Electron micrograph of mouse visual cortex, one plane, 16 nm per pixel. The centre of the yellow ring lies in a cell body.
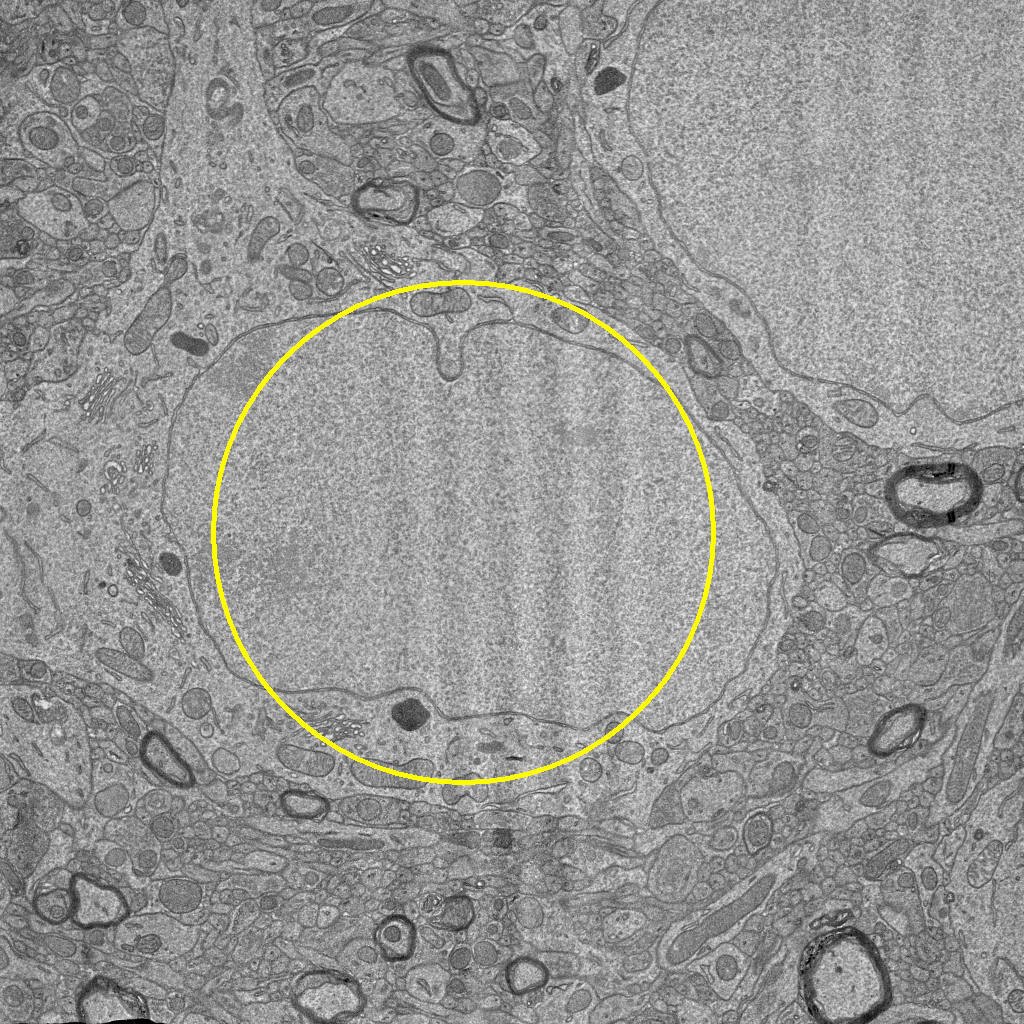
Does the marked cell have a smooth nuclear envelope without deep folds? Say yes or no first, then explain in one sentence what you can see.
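No. A single deep, narrow fold of the envelope dips into the nucleus from its top edge.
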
